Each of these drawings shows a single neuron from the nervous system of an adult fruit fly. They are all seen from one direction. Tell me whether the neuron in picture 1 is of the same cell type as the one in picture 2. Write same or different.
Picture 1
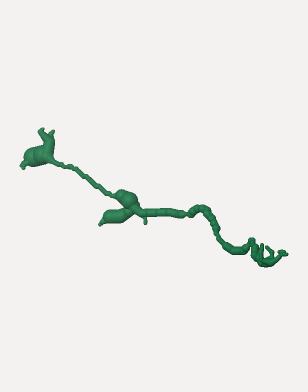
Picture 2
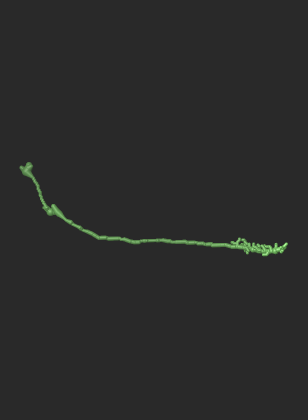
same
